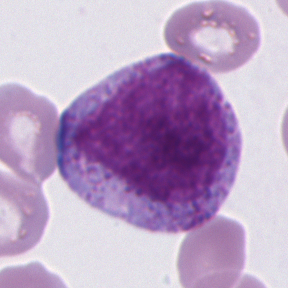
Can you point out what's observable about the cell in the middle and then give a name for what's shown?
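A smooth outline without surface projections bounds this cell. Its nucleus lies toward the top, so a wider band of cytoplasm remains below. That cytoplasm is pale bluish-lilac, with fine purple granules scattered through it. Here, then, is a promyelocyte.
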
